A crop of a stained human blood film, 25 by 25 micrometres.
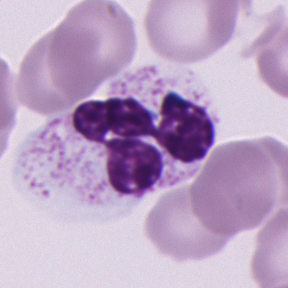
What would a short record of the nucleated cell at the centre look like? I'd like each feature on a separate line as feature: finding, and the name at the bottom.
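Chromatin: dark purple and coarsely clumped, I notice.
Cytoplasm: plentiful, and very pale.
Granules: fine, pink-violet, scattered all through the cytoplasm.
Nucleus: not hidden, since the granules are so small.
So, the cell: segmented neutrophil.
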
